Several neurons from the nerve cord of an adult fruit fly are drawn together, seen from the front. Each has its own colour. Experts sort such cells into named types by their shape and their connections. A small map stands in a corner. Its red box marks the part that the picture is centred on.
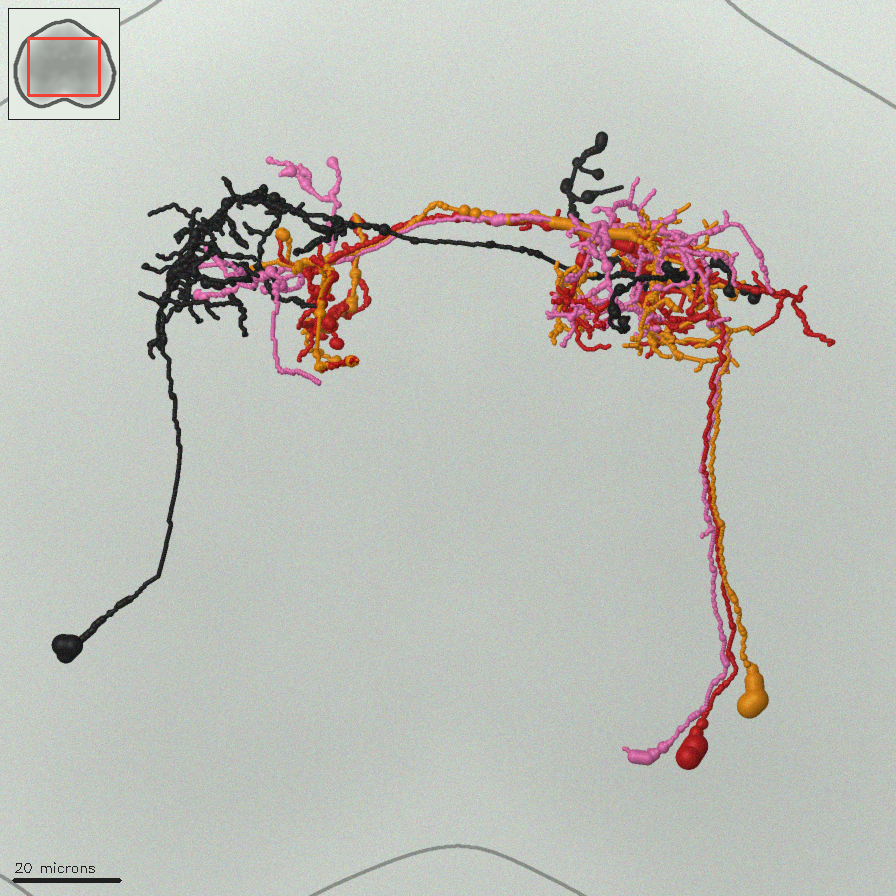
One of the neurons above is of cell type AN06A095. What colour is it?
orange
